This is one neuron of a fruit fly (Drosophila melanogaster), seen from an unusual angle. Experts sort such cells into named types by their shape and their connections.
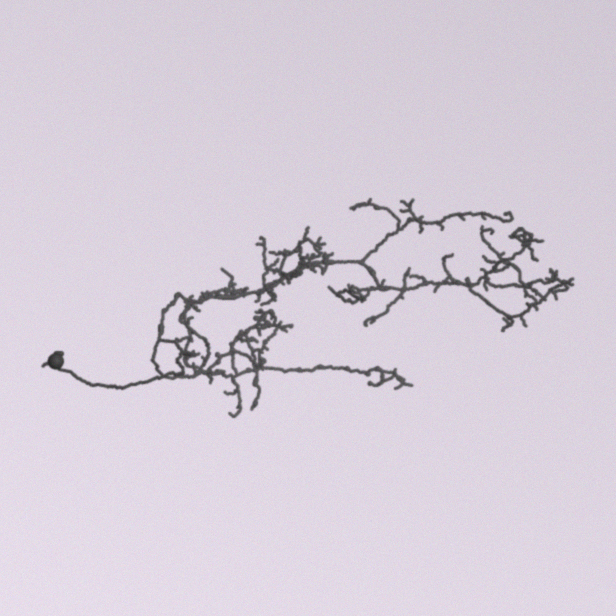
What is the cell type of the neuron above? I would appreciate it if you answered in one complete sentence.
It is the cell type SMP399_b to which this neuron belongs.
